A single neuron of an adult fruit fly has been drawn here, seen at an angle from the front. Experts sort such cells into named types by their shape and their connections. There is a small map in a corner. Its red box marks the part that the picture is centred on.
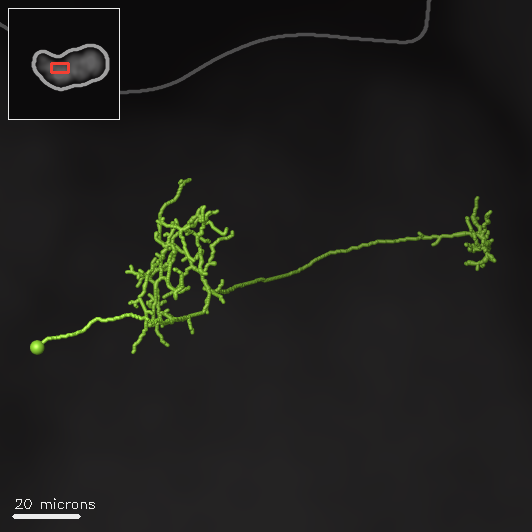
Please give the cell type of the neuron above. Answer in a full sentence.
The cell type is Tm38.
